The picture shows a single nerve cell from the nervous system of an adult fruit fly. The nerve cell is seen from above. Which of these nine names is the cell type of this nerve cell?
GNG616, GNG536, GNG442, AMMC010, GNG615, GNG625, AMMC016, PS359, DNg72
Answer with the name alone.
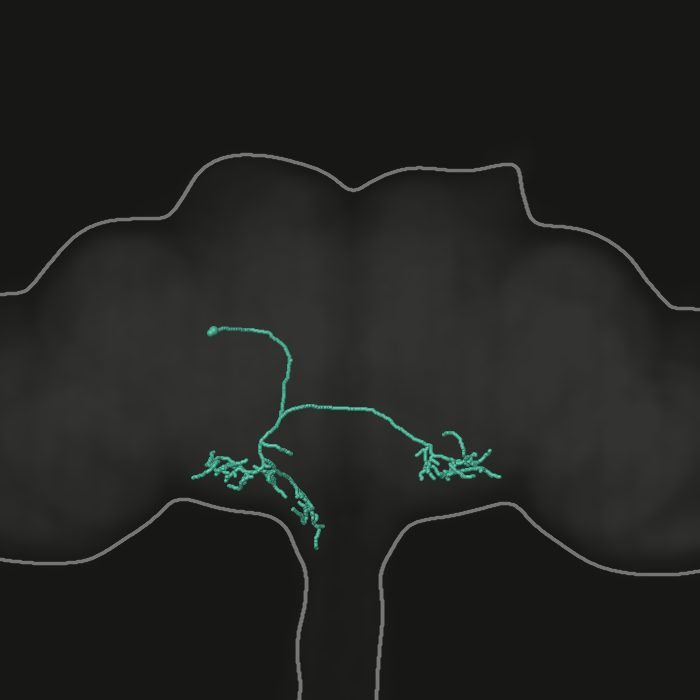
GNG442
